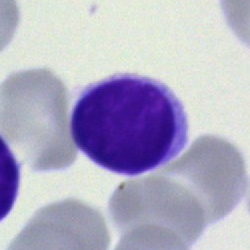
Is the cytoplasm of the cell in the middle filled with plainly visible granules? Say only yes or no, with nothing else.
No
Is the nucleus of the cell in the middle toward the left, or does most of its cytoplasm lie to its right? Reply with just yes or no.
Yes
